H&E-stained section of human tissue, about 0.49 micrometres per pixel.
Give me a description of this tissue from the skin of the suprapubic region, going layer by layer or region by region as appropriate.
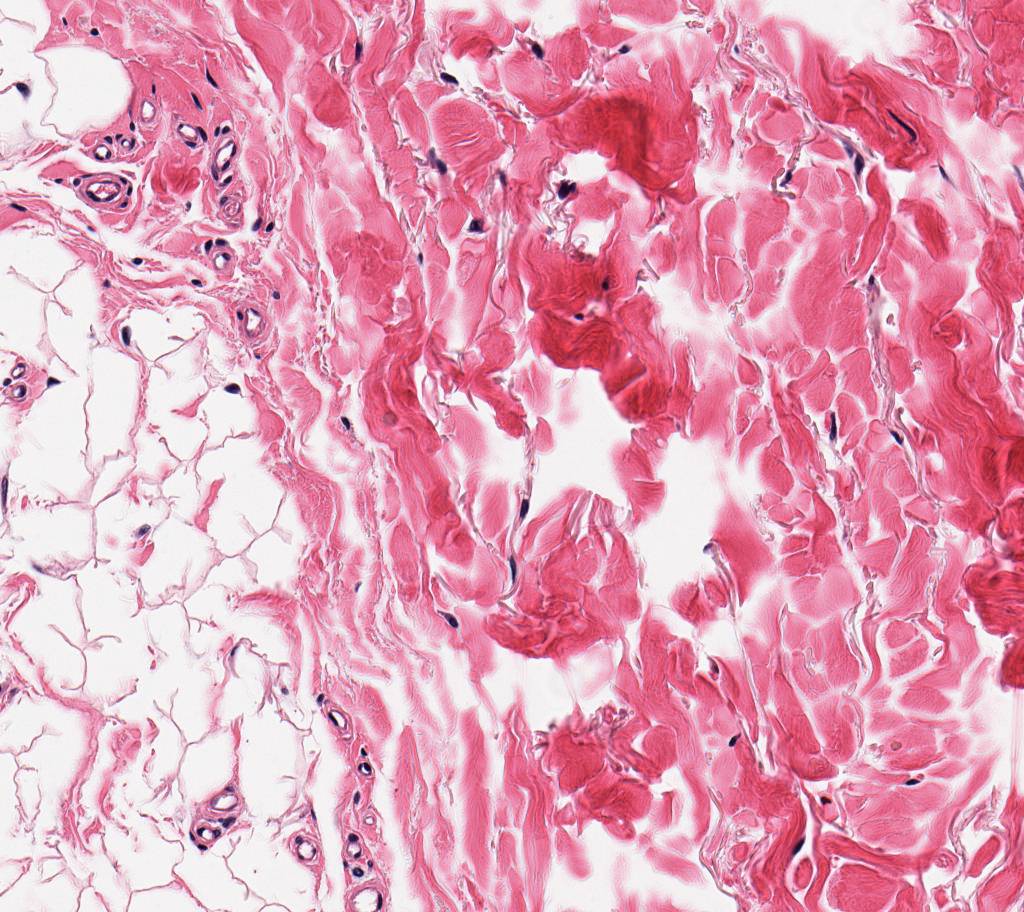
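Fat fills the left of the field; dense pink fibrous tissue fills the centre and right, its bundles running in many directions, some cut lengthwise, others across. Some central bundles stain deeper red than paler pink neighbours. Between bundles lie sparse, dark, slender nuclei.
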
